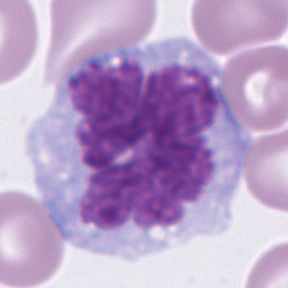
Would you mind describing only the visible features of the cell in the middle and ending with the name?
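Deep clefts split the nucleus into about four lobes. No distinct nucleolus. Cytoplasm free of coarse coloured granules. A few small clear vacuoles in the cytoplasm. This is a monocyte.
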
